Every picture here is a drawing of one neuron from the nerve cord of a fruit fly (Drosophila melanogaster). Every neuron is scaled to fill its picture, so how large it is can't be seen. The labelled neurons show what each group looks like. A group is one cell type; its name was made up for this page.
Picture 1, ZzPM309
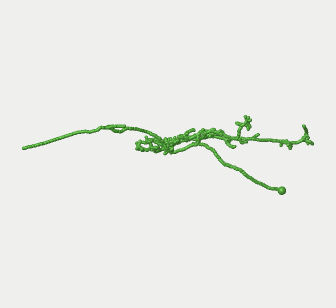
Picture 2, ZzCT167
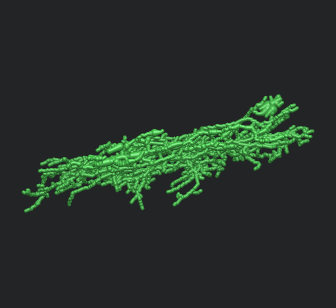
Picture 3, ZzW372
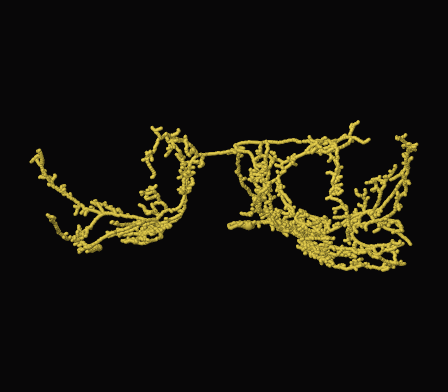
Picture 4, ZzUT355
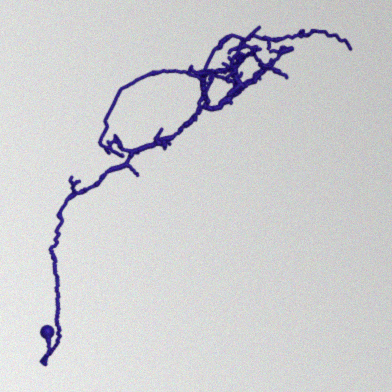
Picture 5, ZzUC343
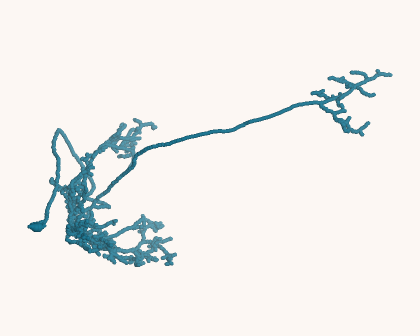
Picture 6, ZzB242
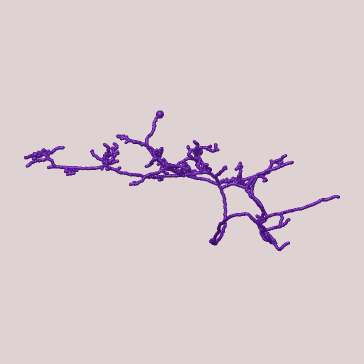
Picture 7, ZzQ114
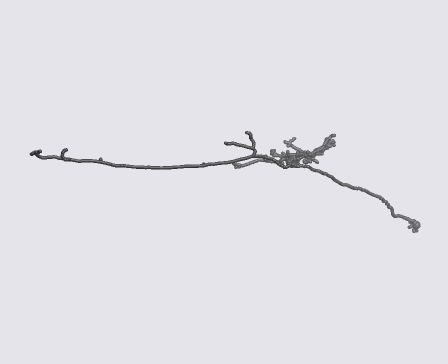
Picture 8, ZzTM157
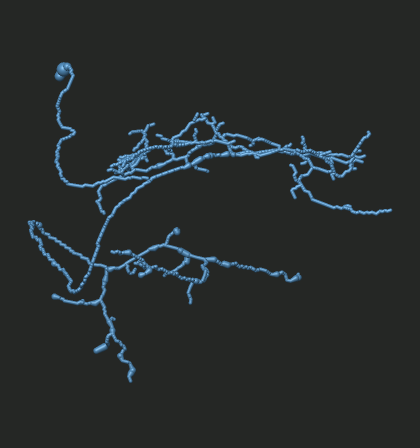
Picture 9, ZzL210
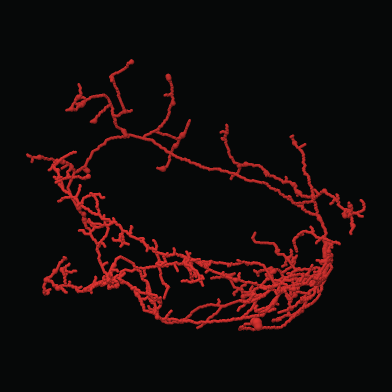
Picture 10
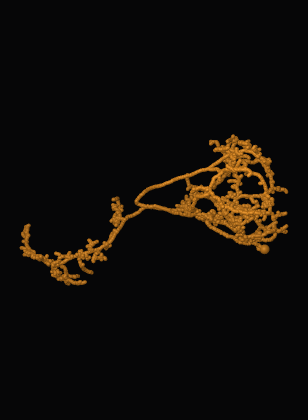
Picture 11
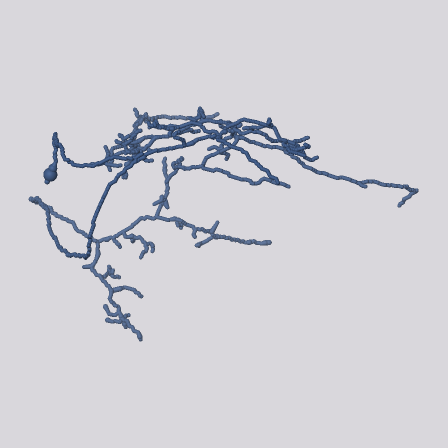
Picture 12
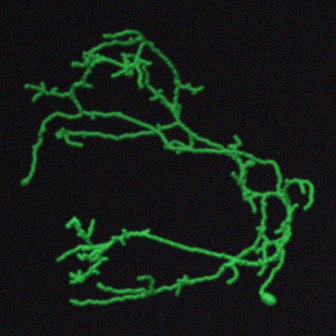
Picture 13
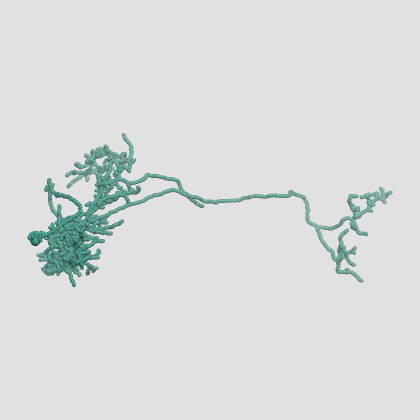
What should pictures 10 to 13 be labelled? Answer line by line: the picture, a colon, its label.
10: ZzW372
11: ZzTM157
12: ZzL210
13: ZzUC343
